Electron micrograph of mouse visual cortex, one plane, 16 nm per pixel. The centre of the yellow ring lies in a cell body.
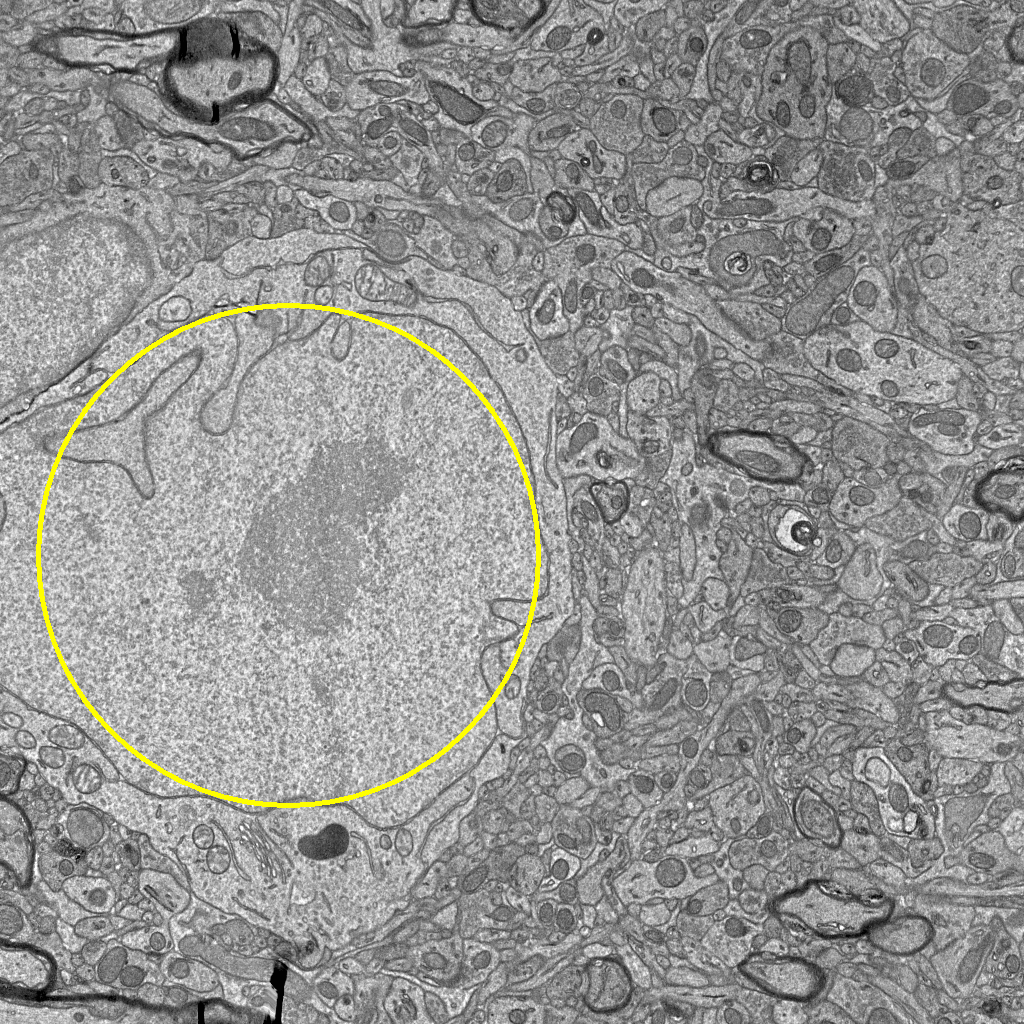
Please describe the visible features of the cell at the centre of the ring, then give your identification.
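Large and rounded, the nucleus fills nearly the whole ring. Several finger-like folds of the envelope reach deep into it from the upper left. Its chromatin is finely granular and evenly spread, without a dark band lining the envelope. It is an inhibitory neuron.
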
